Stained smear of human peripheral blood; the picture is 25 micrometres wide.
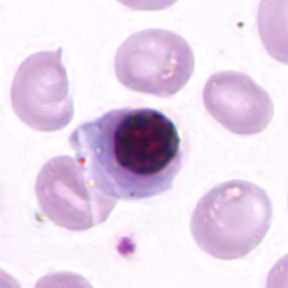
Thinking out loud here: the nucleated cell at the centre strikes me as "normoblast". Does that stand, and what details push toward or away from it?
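The cell measures about 10 by 8 micrometres, and its outline is irregular and somewhat angular rather than smoothly round. Its nucleus is round, about 6 micrometres across, fills about 40% of the cell's area and sits toward the upper right. I can make out no nucleolus in it. The cytoplasm is a pale greyish lilac, close to the tint of the neighbouring red cells, and holds neither granules nor vacuoles. A red cell overlaps the lower left edge.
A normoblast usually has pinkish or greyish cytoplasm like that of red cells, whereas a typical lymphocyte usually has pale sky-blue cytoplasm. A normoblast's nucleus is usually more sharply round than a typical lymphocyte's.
Measured against that, the greyish lilac cytoplasm speaks for normoblast and against typical lymphocyte, and the round nucleus leans the same way. So yes, normoblast fits this cell.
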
